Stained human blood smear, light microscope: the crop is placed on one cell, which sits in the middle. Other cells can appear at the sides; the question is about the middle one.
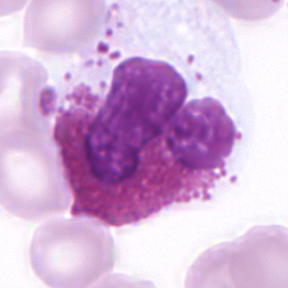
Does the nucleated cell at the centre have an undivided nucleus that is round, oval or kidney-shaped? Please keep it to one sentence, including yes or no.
No, this cell has a lobed nucleus rather than a single undivided one.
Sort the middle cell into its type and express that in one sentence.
The cell found in the middle of this crop is an eosinophil.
